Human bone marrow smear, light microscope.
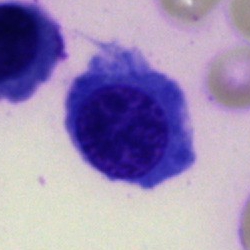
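Erythroblast, with a fine thread-like strand running off its upper-left edge toward the upper left. Its chromatin is dark purple and lacy, with small paler gaps rather than heavy solid clumps. You won't find distinct granules or clear vacuoles in the cytoplasm.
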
